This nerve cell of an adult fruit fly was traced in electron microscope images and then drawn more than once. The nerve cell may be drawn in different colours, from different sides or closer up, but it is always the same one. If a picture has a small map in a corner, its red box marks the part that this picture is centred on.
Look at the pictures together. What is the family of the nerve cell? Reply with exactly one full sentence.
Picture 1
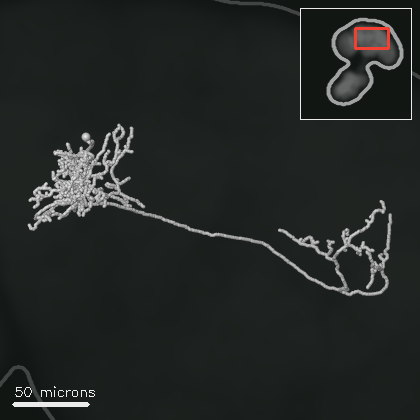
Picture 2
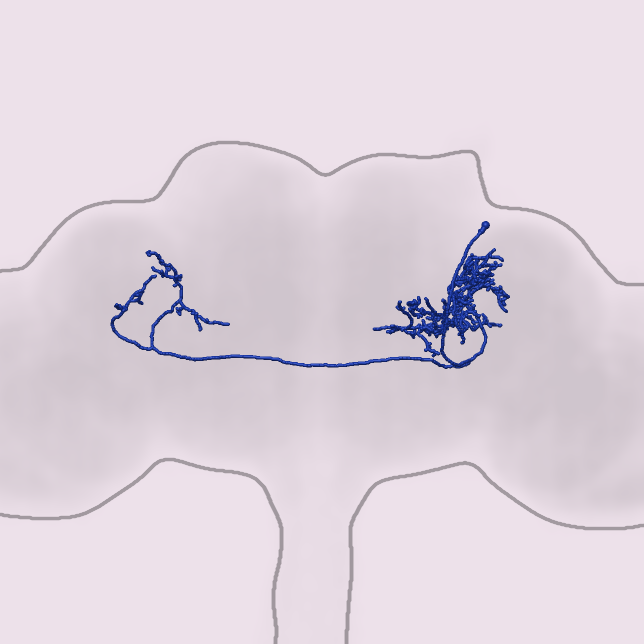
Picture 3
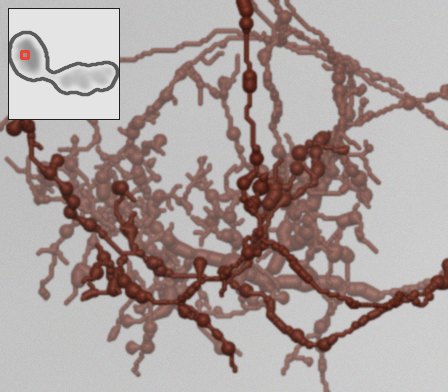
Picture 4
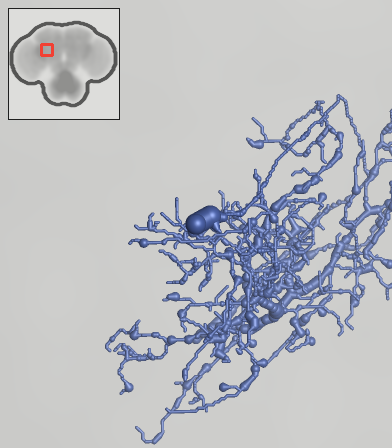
In family terms, the nerve cell is hemilineage VLPa2.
